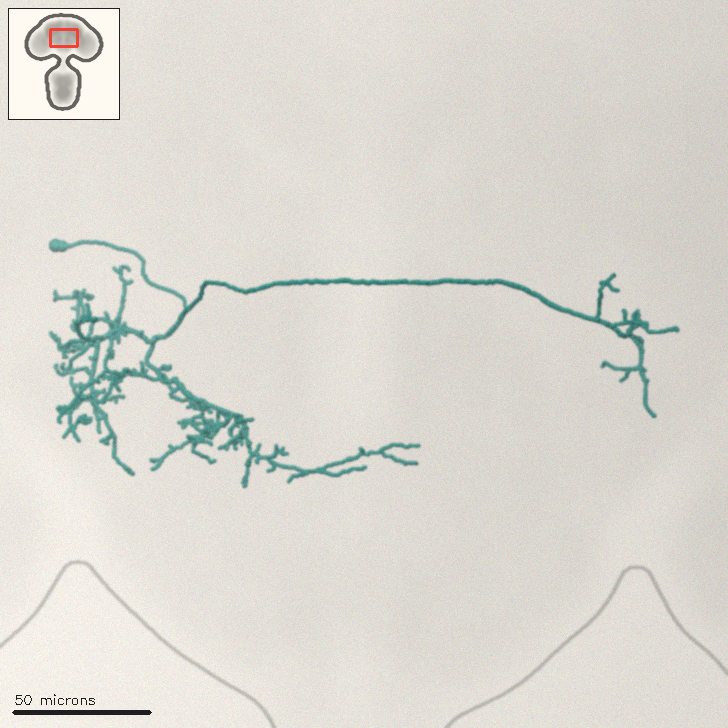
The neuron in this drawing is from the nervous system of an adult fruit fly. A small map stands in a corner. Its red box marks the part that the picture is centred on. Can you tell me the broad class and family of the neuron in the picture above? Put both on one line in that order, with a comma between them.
central-brain intrinsic neuron, hemilineage ALl1_ventral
